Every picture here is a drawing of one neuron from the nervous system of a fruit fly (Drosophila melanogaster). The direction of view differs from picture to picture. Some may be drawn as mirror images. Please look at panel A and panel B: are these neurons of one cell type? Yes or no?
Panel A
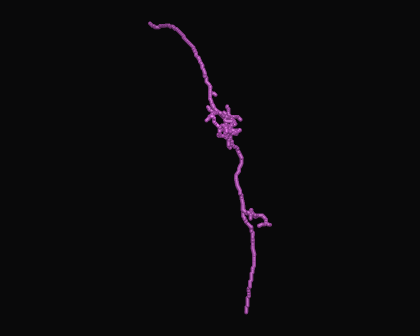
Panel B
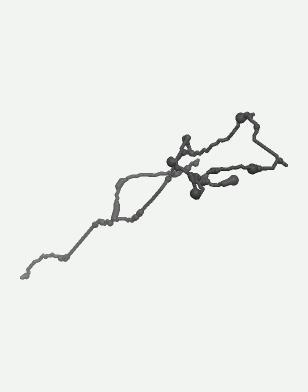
no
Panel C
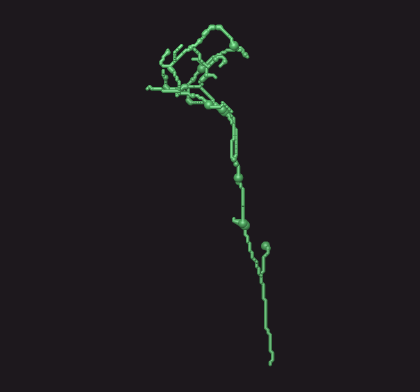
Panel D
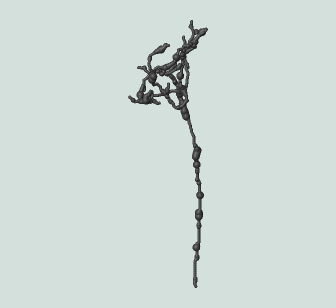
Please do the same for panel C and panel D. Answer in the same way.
no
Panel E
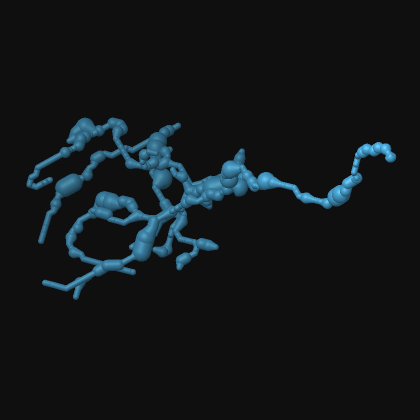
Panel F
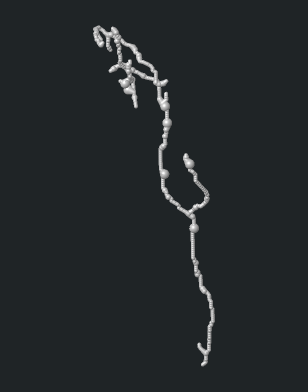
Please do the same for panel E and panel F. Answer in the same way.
yes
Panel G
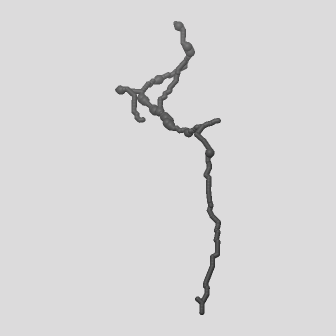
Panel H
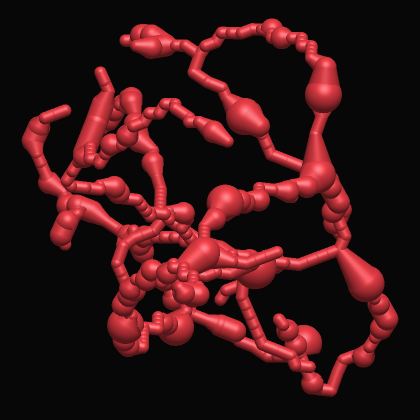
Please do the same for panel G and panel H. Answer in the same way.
yes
